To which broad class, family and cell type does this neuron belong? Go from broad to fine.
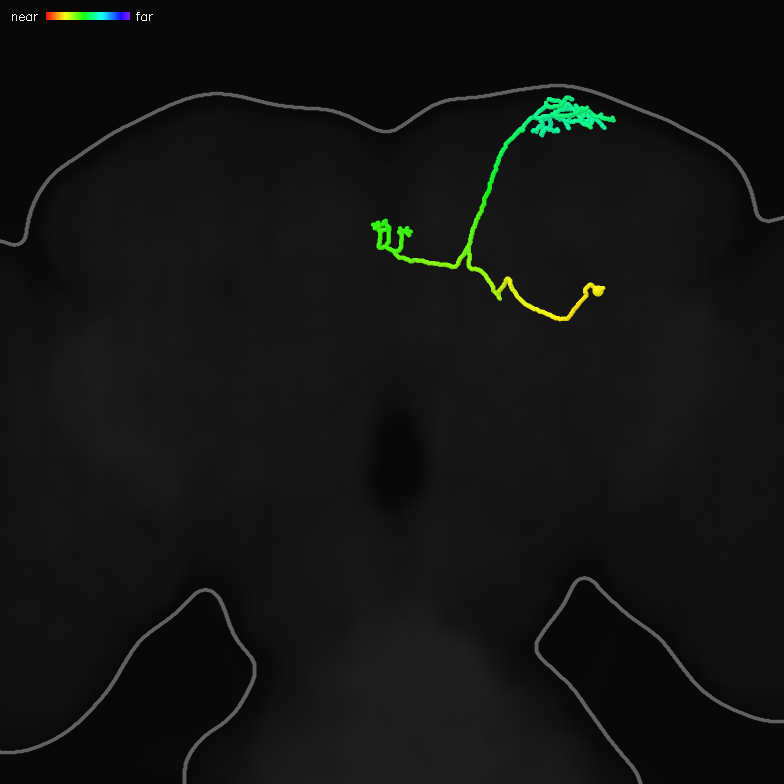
central-brain intrinsic neuron; hemilineage AOTUv4_ventral; FB9B_c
